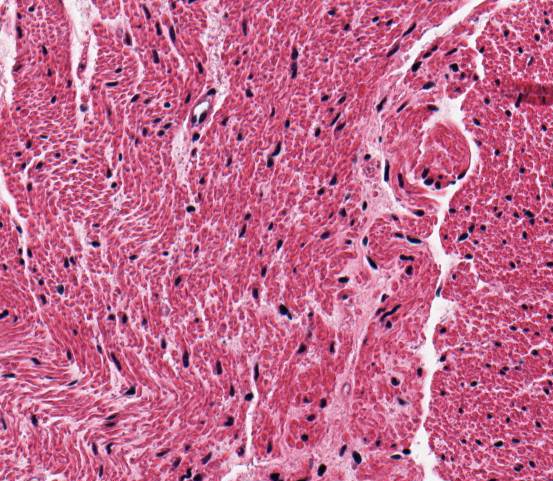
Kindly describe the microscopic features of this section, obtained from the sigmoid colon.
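Densely packed pink muscle bundles occupy the entire field, running in several different directions. The cytoplasm of the muscle cells stains a strong, even pink. Along the right edge, one bundle is cut across, its cells appearing as small rounded profiles. In the upper right lies a small rounded profile of concentrically arranged cells.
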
